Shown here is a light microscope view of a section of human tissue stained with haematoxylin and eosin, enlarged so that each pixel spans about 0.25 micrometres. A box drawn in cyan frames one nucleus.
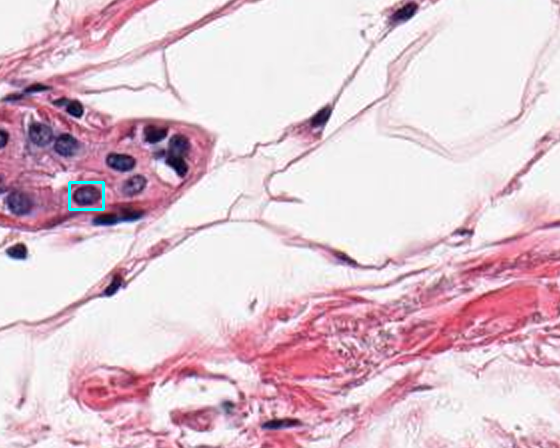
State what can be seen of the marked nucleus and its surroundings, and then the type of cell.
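The nucleus is round to slightly oval with a smooth outline, about the same size as the other nuclei in the group. The nucleus is surrounded by a rim of pink cytoplasm that merges with that of its neighbours, with no clear border between them. The cell lies near the lower edge of a compact cluster of similar pink cells, which sits among pale, loose tissue crossed by thin fibres. The marked cell is a sweat gland cell.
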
